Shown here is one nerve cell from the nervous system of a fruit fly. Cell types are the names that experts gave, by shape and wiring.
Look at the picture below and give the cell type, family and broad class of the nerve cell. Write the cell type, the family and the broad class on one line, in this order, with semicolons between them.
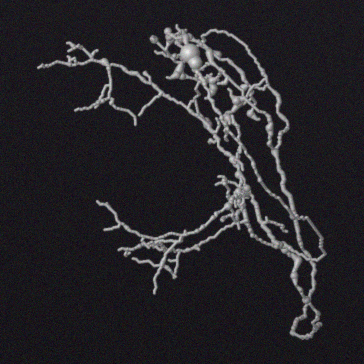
CB1387; hemilineage LHp2; central-brain intrinsic neuron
